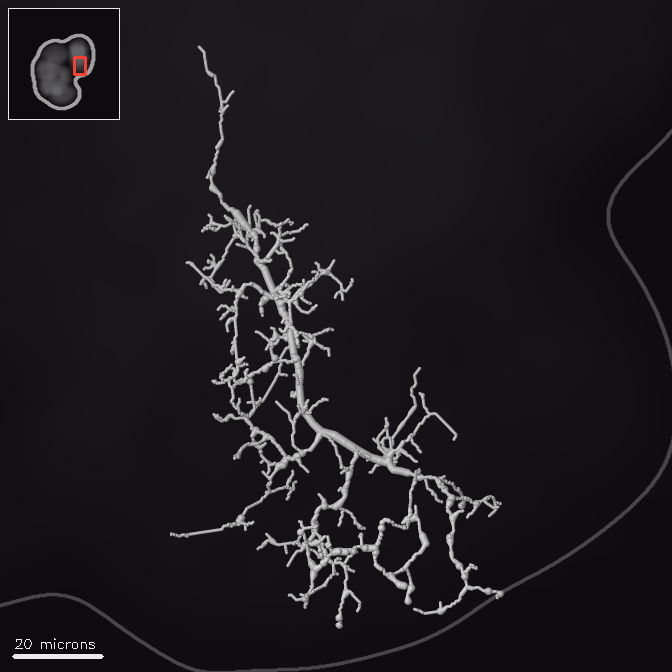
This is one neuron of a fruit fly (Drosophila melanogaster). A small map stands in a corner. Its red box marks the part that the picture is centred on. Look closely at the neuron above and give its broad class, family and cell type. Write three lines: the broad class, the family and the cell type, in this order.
nerve-cord intrinsic neuron
hemilineage 20A.22A
IN20A.22A015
